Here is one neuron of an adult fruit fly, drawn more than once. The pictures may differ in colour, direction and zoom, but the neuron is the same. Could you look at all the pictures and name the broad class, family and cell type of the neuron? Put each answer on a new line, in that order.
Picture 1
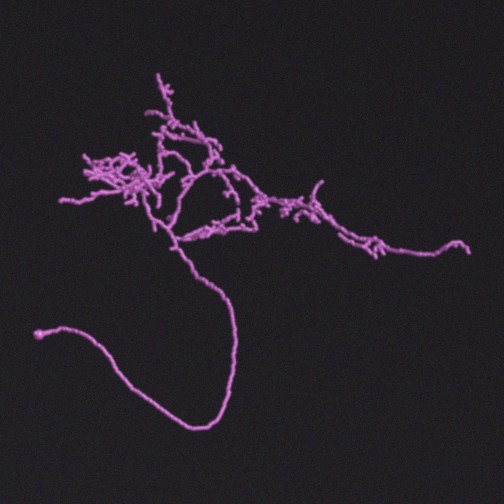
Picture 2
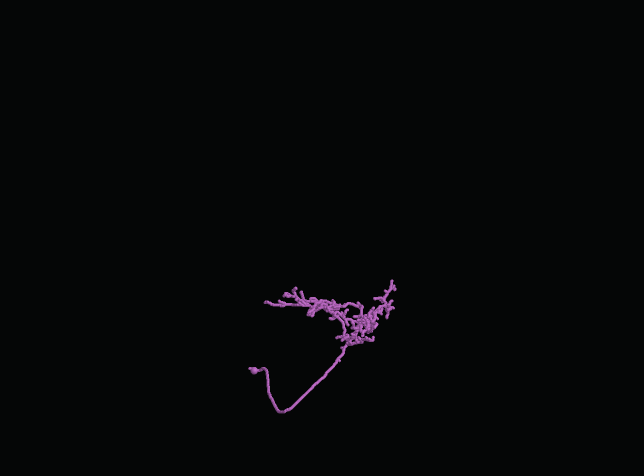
central-brain intrinsic neuron
hemilineage MD3
AMMC019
